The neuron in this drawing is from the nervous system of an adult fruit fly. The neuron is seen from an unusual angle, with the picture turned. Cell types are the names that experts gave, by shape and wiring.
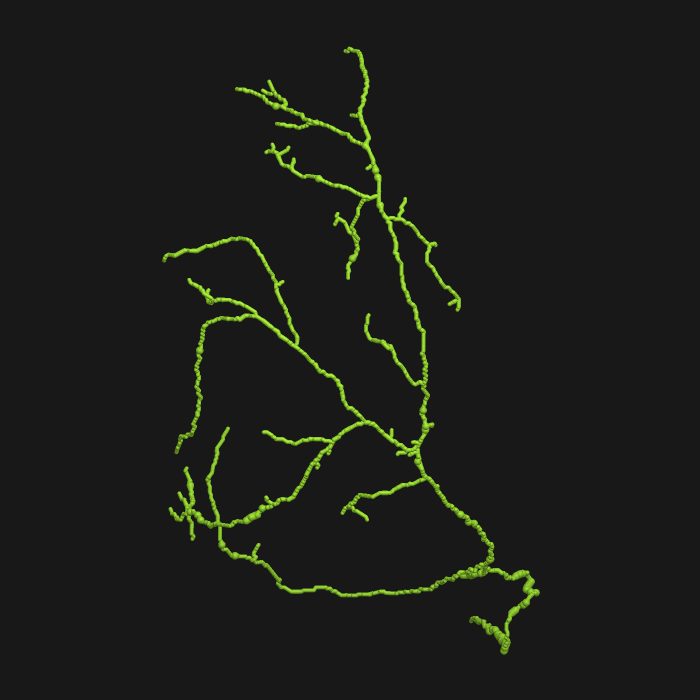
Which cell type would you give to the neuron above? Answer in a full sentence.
The cell type is MNx04.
